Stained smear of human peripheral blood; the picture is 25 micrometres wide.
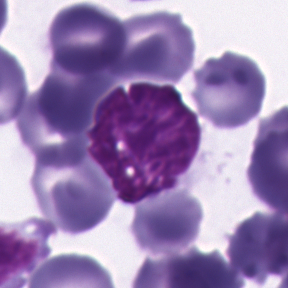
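Myeloblast, the nucleated cell in the middle of a stained human peripheral blood smear viewed by light microscopy. Its outline is irregular and somewhat angular rather than smooth and round. The nucleus fills almost the whole cell, with no clear rim of cytoplasm around it, and a small notch cuts into its top edge. No nucleoli can be seen.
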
